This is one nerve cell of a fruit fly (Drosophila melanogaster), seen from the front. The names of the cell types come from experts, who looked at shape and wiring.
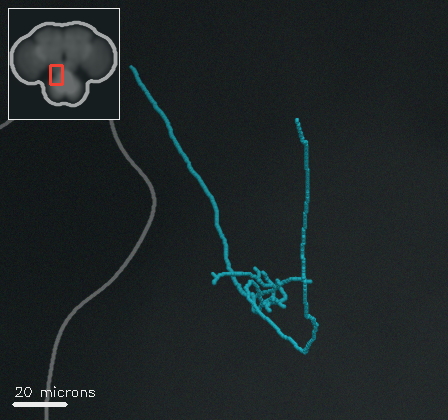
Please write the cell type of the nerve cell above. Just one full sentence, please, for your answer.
This nerve cell is included in the cell type SApp.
